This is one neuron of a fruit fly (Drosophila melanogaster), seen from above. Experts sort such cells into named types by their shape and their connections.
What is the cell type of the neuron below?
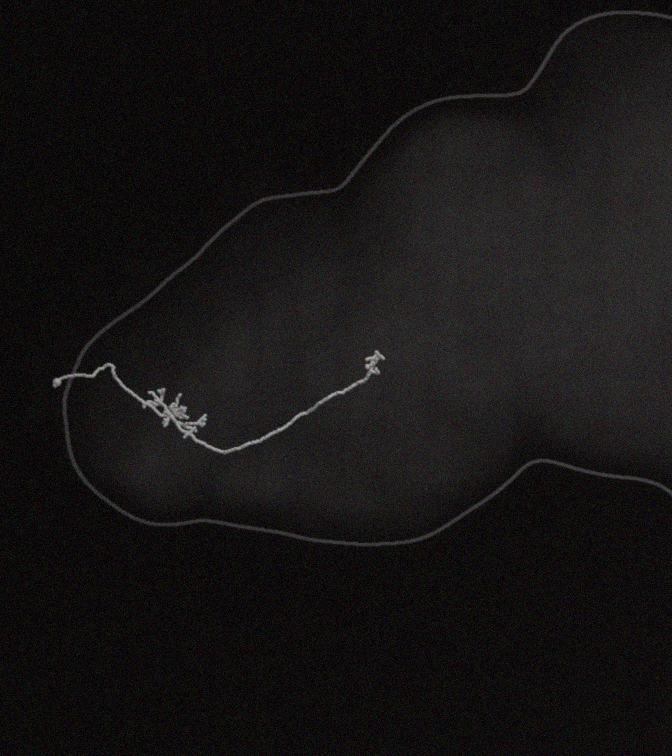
Tm5b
